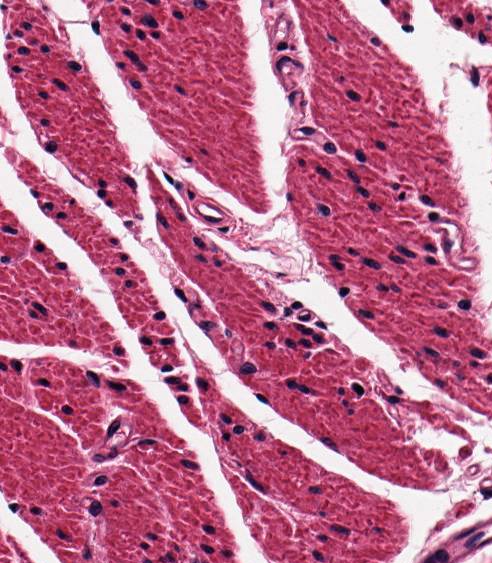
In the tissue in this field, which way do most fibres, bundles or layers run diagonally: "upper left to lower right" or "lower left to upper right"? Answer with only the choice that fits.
Upper left to lower right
